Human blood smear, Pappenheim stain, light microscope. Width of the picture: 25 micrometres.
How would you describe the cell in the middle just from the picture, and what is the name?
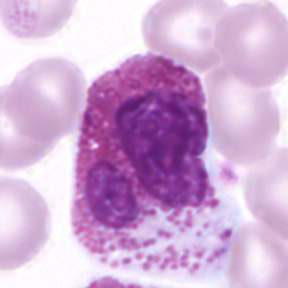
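Looking first at the nucleus, I see it divided into two lobes, the larger toward the upper right and the smaller toward the lower left. Coarse, round, reddish granules fill the cytoplasm, and they seem fairly even in size throughout the cell. So this is an eosinophil.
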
